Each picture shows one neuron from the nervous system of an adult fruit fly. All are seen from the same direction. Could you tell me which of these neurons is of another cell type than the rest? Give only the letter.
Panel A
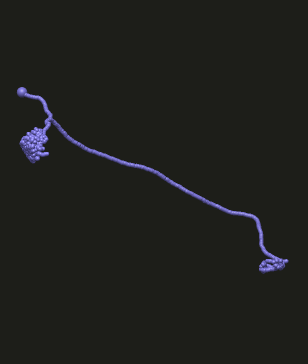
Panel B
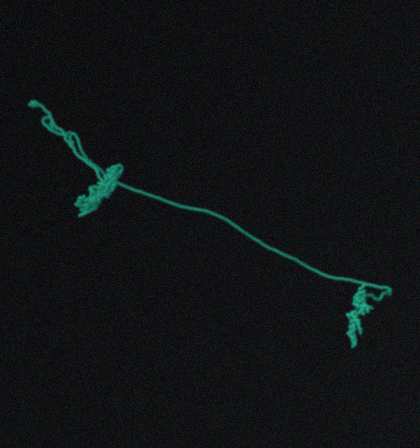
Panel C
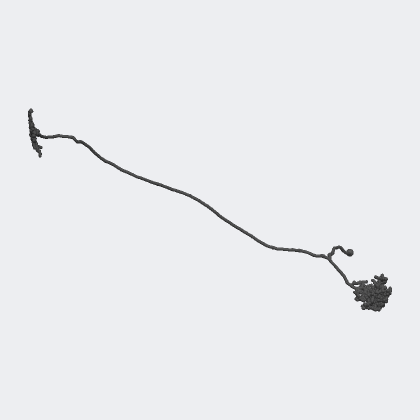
B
